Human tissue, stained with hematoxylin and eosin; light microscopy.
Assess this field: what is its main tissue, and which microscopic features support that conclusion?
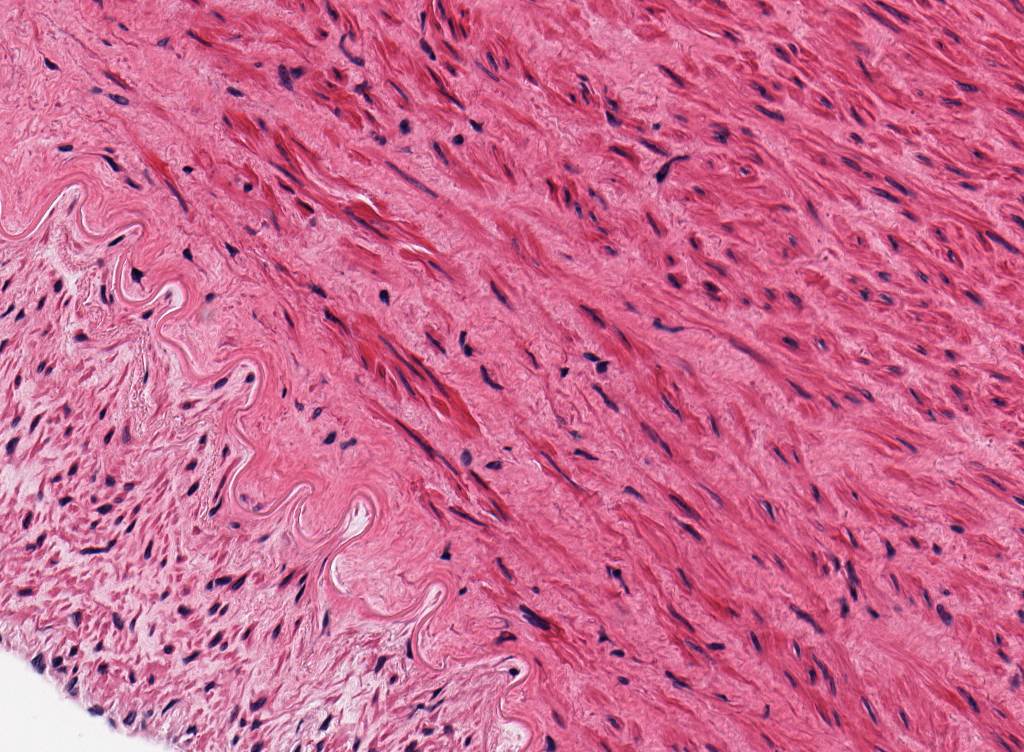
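The main structure here is the tunica media of an artery. One: a wavy, glassy, pale pink, refractile elastic lamina, regularly scalloped, runs diagonally from the left edge toward the lower middle, dividing two layers.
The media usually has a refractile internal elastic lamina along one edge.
Two: above and right of it, oblique smooth muscle bundles carry dark, cigar-shaped nuclei.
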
